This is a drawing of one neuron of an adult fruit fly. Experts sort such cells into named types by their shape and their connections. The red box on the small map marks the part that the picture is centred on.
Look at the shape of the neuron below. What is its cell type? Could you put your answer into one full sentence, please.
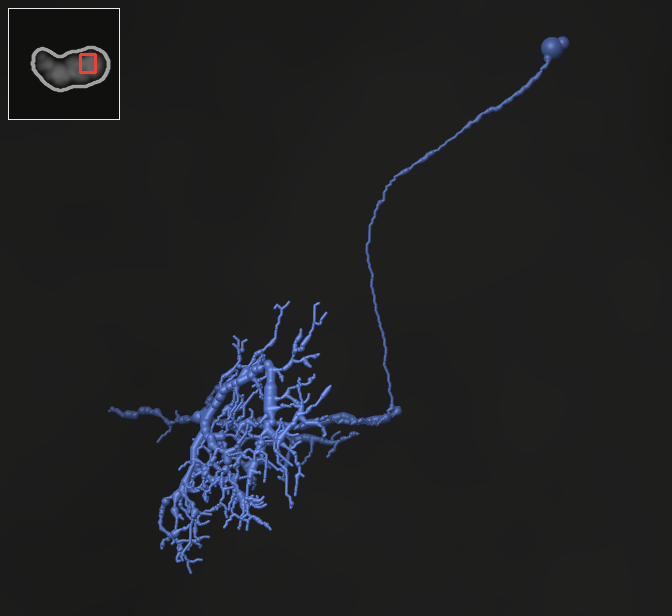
The cell type carried by this neuron is LPLC1.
